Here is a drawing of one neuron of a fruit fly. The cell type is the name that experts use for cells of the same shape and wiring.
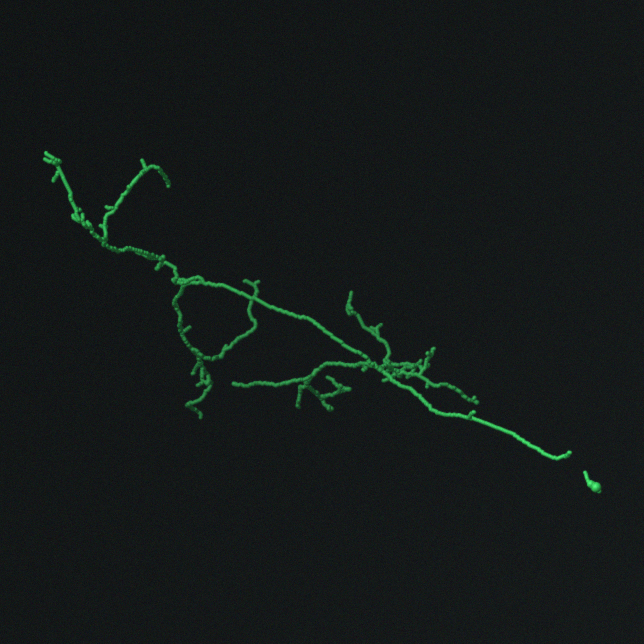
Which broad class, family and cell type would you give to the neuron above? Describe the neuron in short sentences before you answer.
Its cell body lies at the lower right of the picture. As drawn here it is wider than it is tall. It is a central-brain intrinsic neuron. Its family is hemilineage SMPad2. Its cell type is CL048.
